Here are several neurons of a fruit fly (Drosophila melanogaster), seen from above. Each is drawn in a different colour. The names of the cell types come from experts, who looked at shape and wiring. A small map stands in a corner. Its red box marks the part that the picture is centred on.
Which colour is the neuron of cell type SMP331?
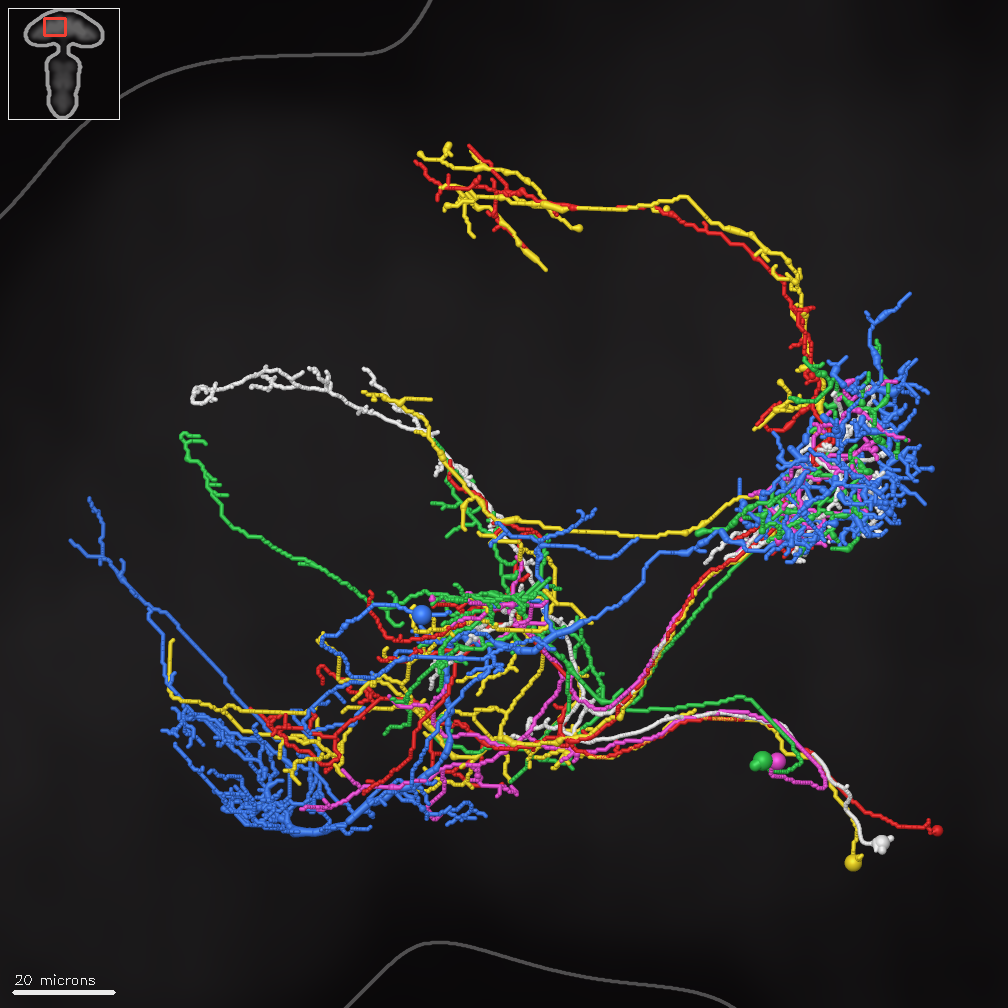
magenta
